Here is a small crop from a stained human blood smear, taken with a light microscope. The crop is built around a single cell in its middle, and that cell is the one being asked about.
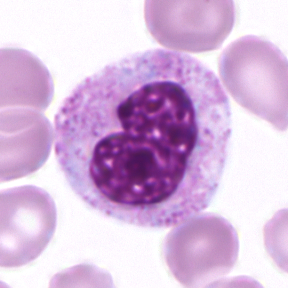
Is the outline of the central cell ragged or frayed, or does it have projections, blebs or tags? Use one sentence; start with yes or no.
No, the cell's outline is smooth, without projections.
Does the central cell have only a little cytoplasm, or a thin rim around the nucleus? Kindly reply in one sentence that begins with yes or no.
No, around the nucleus lies a wide area of cytoplasm.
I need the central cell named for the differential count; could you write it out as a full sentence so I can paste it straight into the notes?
The central cell shown in this smear crop is a band neutrophil.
